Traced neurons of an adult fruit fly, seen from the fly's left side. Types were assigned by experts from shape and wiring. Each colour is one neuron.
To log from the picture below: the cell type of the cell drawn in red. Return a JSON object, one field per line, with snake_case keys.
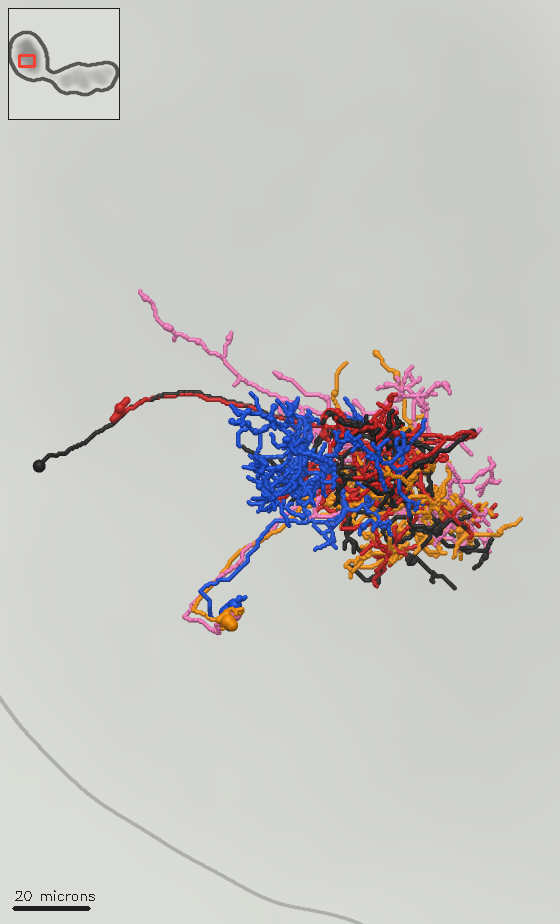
{
 "cell_type": "WED030_b"
}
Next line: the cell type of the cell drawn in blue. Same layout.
{
 "cell_type": "WED055_b"
}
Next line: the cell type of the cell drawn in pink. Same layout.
{
 "cell_type": "WED057"
}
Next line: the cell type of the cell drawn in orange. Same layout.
{
 "cell_type": "WED056"
}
